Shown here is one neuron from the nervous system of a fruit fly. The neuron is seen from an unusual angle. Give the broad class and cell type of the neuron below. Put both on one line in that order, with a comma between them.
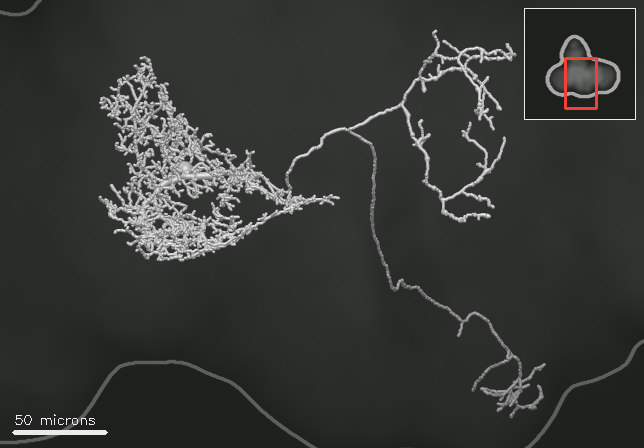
ascending neuron, ANXXX006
